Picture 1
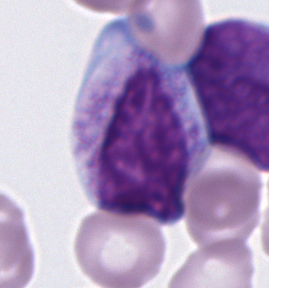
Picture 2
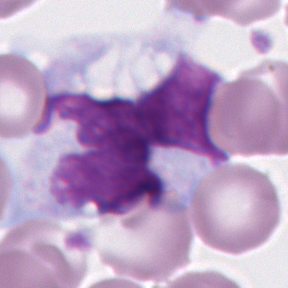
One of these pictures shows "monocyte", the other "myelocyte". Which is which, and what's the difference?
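Picture 1 is the myelocyte; picture 2 is the monocyte. Nucleus: elongated, its long axis running roughly up and down, in picture 1, but twisted and folded in picture 2, with one broad lobe reaching towards the upper right.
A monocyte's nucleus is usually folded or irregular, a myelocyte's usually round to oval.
Chromatin: deep purple throughout in picture 1; finely strand-like and lacy, not coarsely clumped, in picture 2. Cytoplasm: widest left of the nucleus and holding fine purple granules in picture 1; plentiful and pale grey-blue in picture 2, with several pale clear spaces above the nucleus.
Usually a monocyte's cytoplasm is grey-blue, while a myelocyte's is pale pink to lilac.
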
